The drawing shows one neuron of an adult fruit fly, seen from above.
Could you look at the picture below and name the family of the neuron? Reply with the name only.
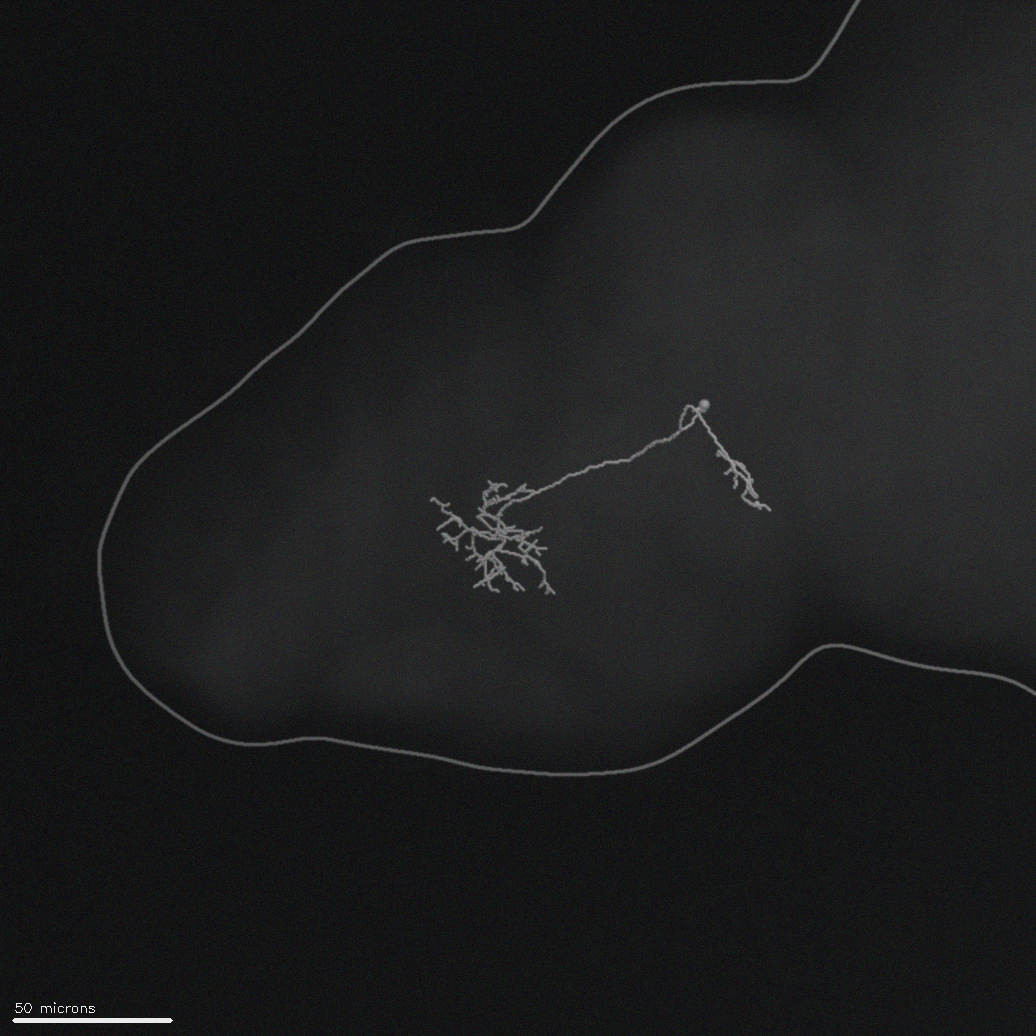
MeLo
